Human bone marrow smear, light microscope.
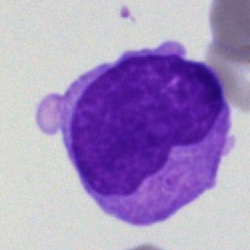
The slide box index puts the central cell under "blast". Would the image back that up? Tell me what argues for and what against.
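The nucleus fills most of the cell, which goes with blast.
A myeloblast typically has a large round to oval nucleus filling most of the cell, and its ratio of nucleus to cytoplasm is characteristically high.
The nucleus sits off-centre, toward the upper left, so its position does not speak against promyelocyte.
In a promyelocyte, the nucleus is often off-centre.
The chromatin is dark purple and finely stippled rather than clumped, and the lilac-purple cytoplasm is widest at the lower right. The outline is roughly rounded but uneven, with bumps and a pale rounded bleb at the left edge, and no vacuoles are visible. Verdict: blast fits this cell, with only the off-centre nucleus agreeing with promyelocyte.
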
